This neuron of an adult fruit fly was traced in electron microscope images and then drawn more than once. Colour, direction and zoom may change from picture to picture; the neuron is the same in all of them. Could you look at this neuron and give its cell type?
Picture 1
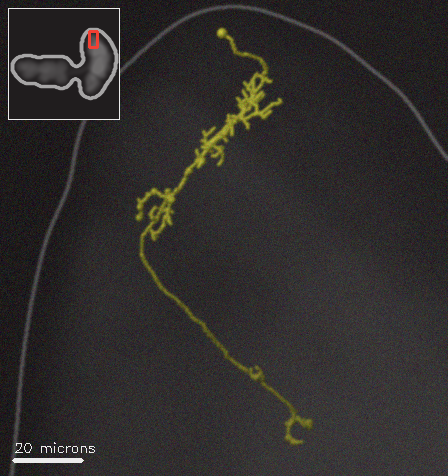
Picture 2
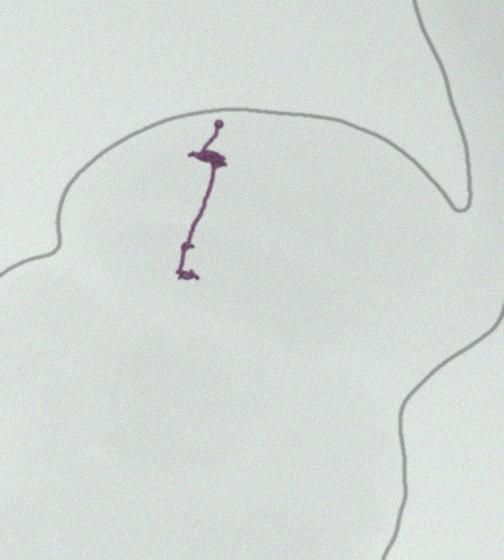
Tm12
